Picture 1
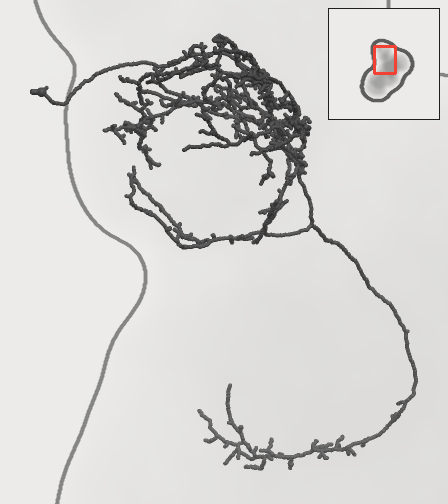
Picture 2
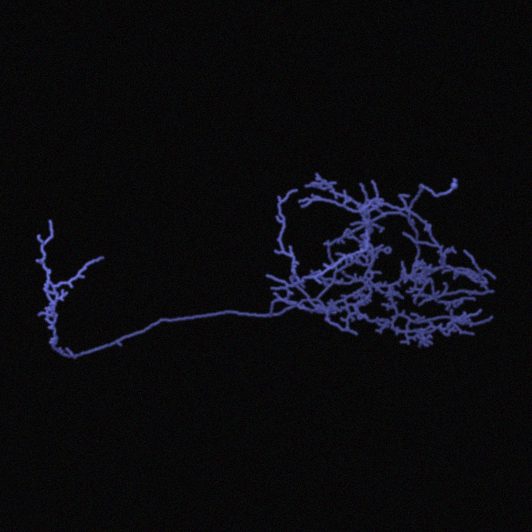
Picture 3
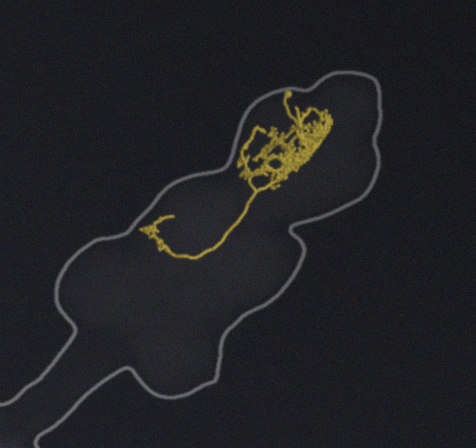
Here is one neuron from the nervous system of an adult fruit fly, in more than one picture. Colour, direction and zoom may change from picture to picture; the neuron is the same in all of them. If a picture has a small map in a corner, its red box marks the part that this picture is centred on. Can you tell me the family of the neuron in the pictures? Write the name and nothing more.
hemilineage 17A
